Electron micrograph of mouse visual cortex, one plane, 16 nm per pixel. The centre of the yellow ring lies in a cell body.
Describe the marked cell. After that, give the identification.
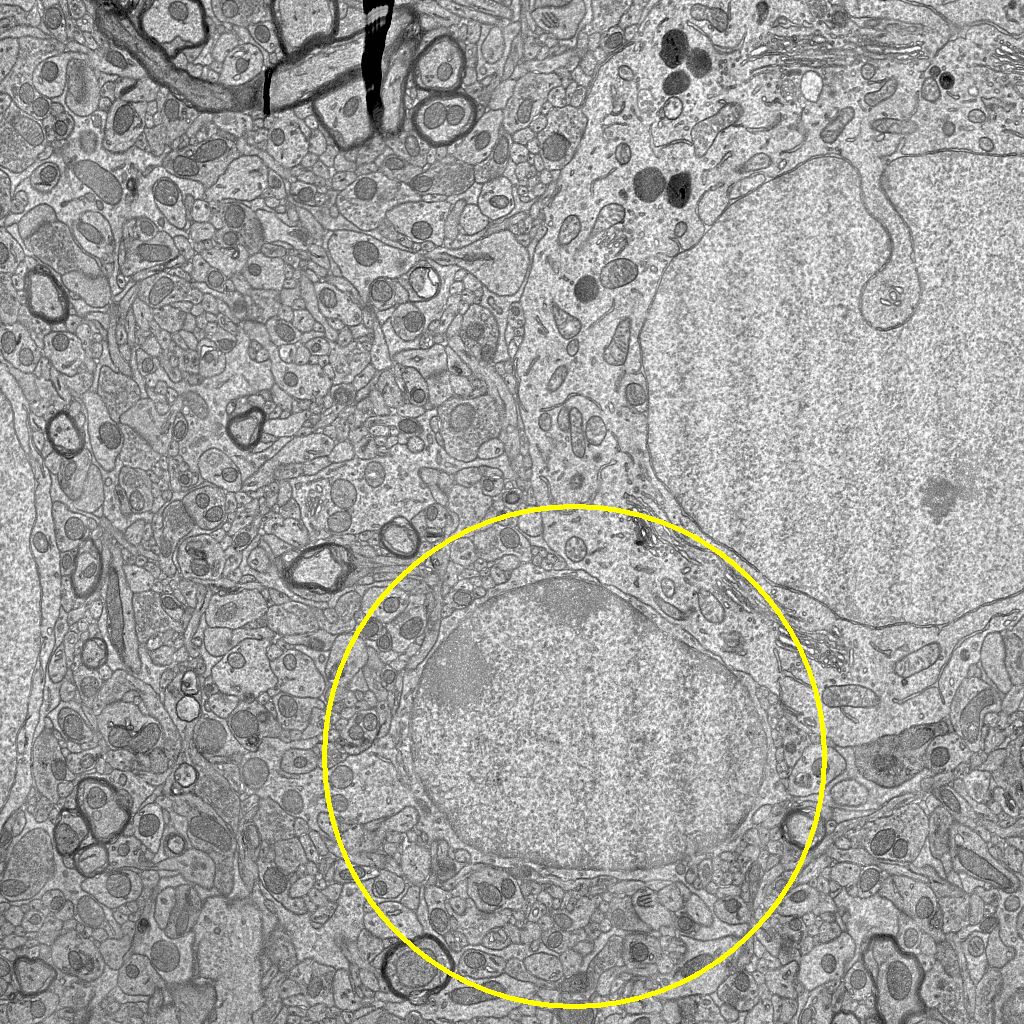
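Start with the nucleus: it is a whole oval, wider than it is tall, and it sits entirely inside the ring. Follow its envelope around and you will find it runs smoothly, with no deep infoldings. Look for a distinct dark nucleolus, and you won't find one standing out. Now check the cytoplasm around the nucleus: there are no dark dense bodies. This is an astrocyte.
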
